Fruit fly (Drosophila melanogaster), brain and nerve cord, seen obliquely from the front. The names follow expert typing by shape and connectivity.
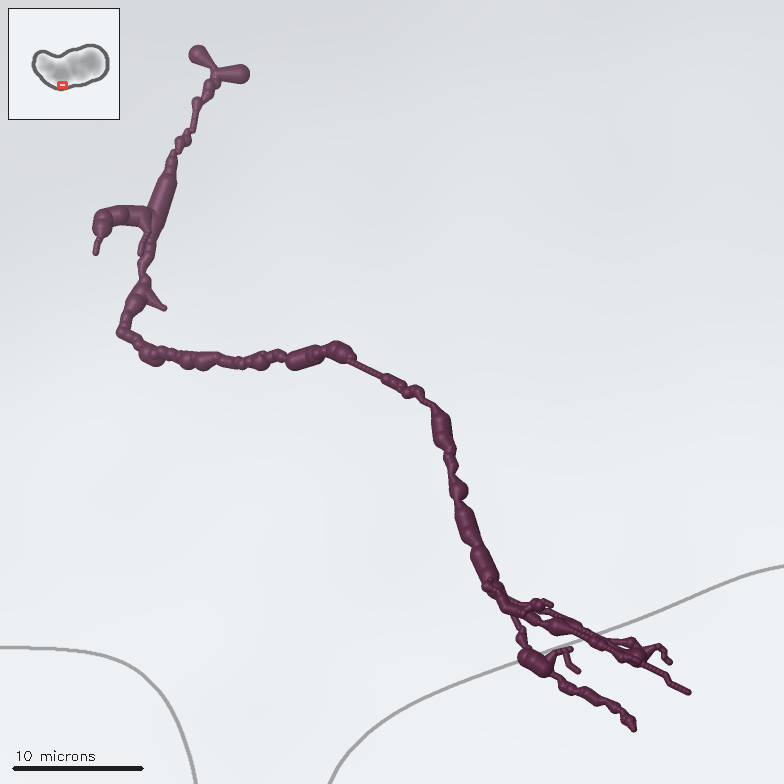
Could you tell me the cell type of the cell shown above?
L4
